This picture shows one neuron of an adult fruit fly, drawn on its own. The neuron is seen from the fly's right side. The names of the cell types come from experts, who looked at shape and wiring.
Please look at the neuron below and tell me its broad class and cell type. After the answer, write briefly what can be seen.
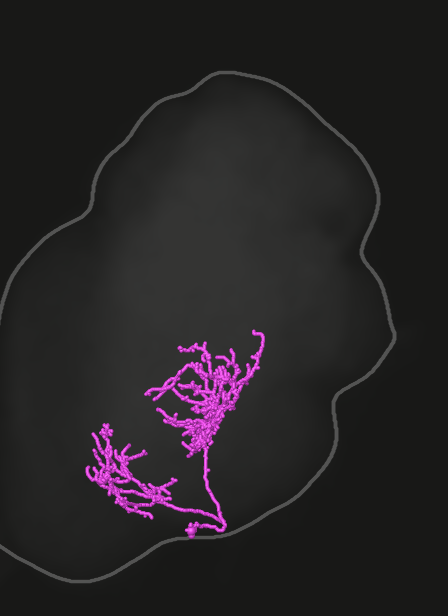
Its broad class is central-brain intrinsic neuron. Its cell type is GNG404. The cell body can be seen at the bottom of the picture. In this view it is about as wide as it is tall.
